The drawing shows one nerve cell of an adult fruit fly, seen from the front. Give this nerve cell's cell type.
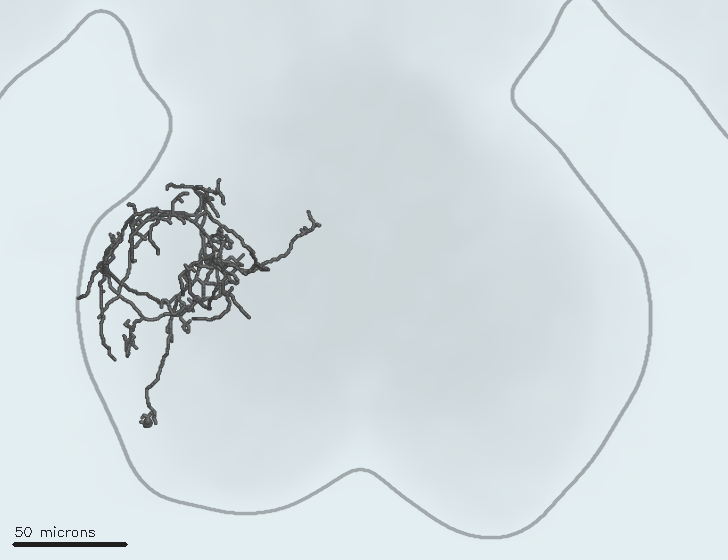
IN04B015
